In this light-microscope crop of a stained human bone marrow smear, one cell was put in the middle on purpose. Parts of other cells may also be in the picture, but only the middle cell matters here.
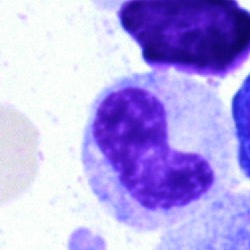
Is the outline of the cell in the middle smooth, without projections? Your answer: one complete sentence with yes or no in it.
Yes, a smooth outline without projections belongs to this cell.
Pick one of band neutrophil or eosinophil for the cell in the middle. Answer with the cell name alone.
band neutrophil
